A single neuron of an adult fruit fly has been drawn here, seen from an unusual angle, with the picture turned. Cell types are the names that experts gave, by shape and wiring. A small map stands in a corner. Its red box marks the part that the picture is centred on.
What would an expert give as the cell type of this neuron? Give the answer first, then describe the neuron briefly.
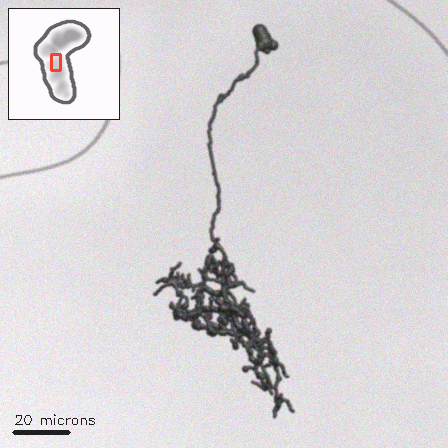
It is of cell type IN09A018. This is a nerve-cord intrinsic neuron. Its cell body lies at the top of the picture. By the scale bar it is about 140 microns tall in this view. The picture shows dozens of branch ends.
